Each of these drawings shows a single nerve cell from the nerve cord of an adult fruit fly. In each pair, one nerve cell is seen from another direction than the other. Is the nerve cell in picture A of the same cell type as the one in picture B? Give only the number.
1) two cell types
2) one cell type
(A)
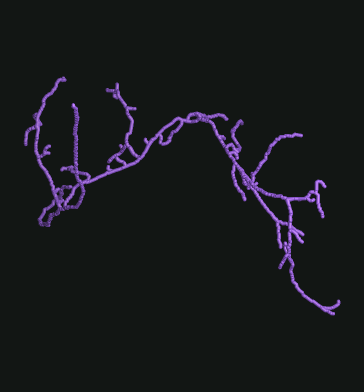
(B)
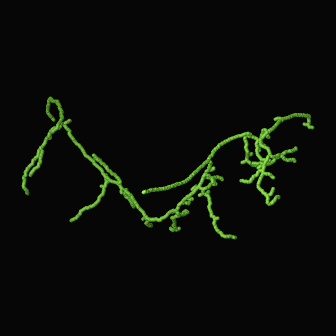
2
